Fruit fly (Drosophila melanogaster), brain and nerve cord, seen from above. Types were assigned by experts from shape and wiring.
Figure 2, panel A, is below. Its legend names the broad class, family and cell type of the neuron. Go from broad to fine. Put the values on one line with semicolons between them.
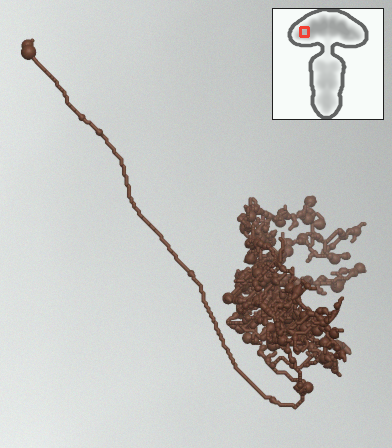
optic-lobe intrinsic neuron; Tm; Tm23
